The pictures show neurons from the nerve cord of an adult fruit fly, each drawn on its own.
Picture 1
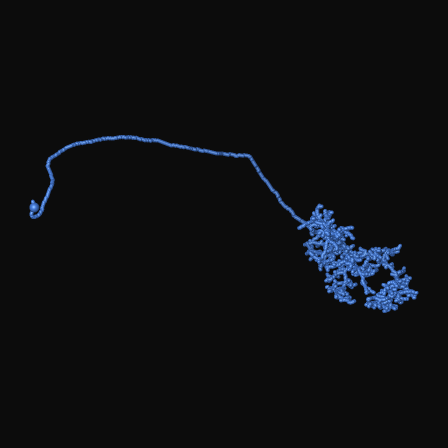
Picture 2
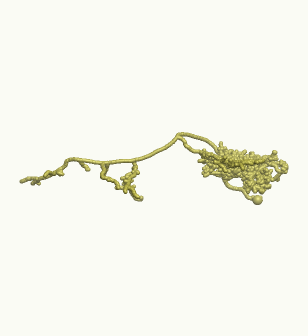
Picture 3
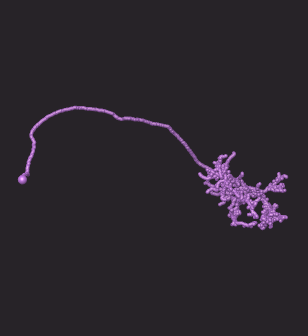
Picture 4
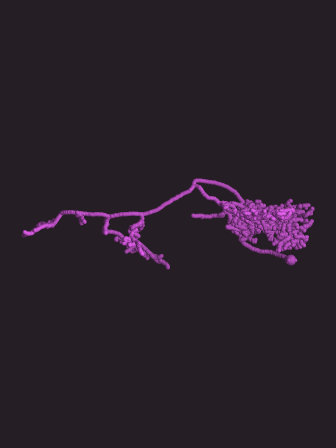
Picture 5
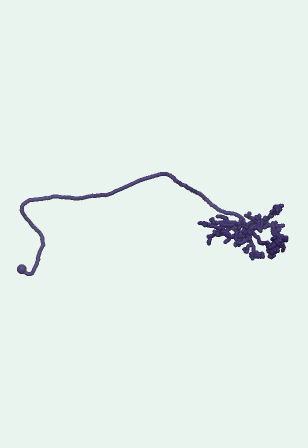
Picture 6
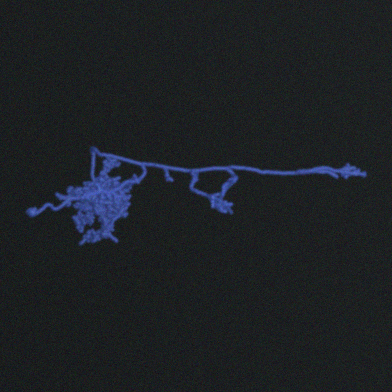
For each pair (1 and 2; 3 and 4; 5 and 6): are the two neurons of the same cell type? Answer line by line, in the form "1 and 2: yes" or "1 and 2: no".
1 and 2: no
3 and 4: no
5 and 6: no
